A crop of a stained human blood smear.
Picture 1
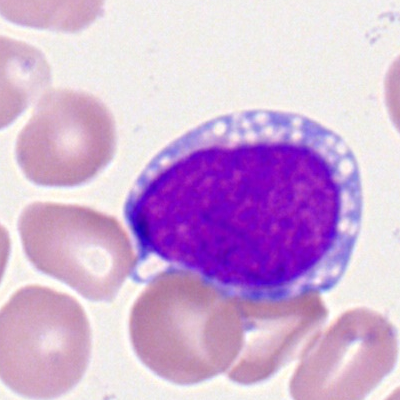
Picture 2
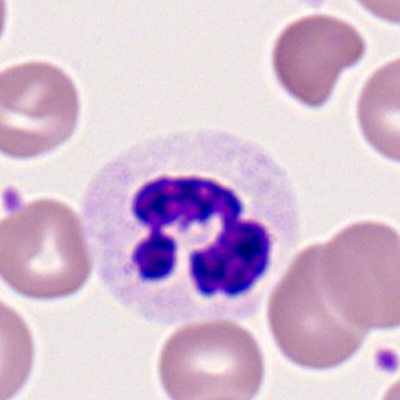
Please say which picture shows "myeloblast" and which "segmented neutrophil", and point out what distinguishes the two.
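The first picture shows a myeloblast; the second shows a segmented neutrophil. The myeloblast has an oval, smooth outline, while the segmented neutrophil is round and smooth. In the myeloblast the cytoplasm holds many small clear vacuoles and no visible granules.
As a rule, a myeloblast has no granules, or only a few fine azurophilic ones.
The neutrophil cytoplasm, by contrast, is abundant, pale pinkish-lilac and contains fine, faint lilac granules.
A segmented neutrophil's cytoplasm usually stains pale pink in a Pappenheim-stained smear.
The neutrophil nucleus is split into three lobes joined by narrow connections; its chromatin is dark purple and coarsely clumped, with no nucleoli visible.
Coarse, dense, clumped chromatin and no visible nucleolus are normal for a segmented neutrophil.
In the myeloblast picture, red cells press against the lower edge of the cell.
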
